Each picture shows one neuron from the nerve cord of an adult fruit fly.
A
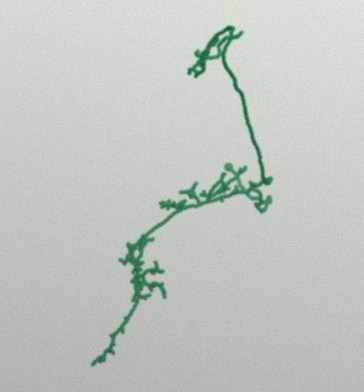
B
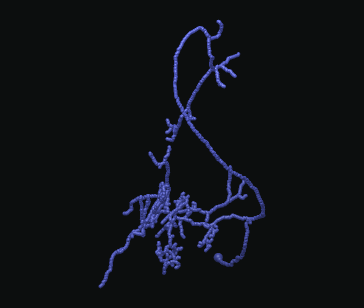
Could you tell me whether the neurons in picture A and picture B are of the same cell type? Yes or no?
no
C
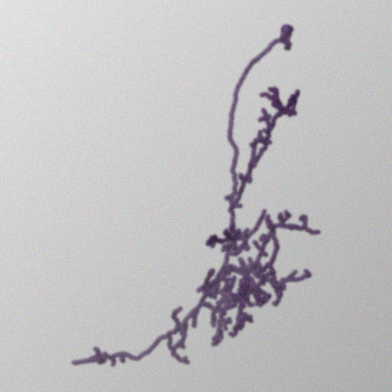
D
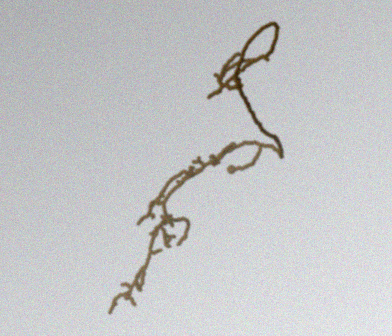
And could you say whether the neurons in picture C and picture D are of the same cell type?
no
